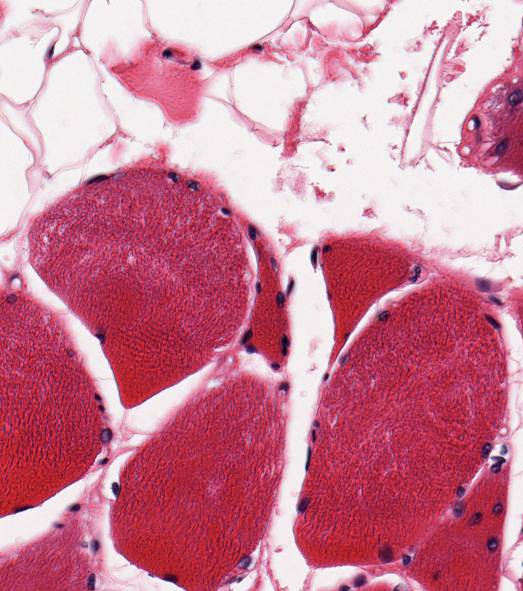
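Skeletal muscle, haematoxylin and eosin. The fibres are cut across as rounded-polygonal profiles, and their cytoplasm has a finely stippled texture. Dark, flattened nuclei lie at the edges of the fibres rather than in their centres. Just above the muscle fibres, loose, wispy pale pink material lies among fat cells.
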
